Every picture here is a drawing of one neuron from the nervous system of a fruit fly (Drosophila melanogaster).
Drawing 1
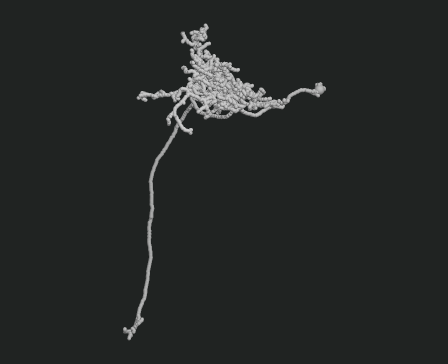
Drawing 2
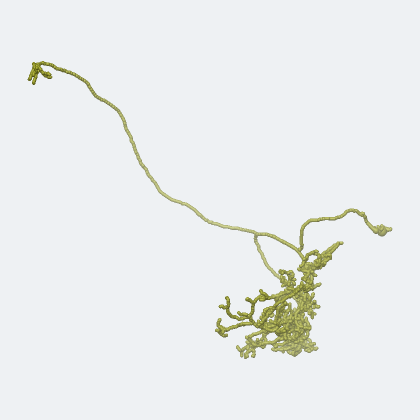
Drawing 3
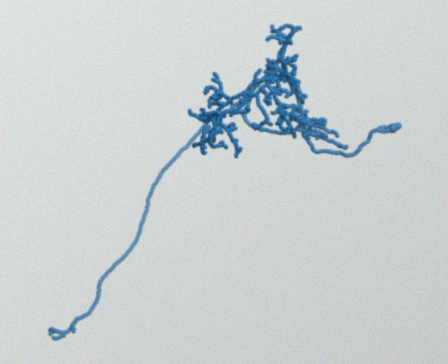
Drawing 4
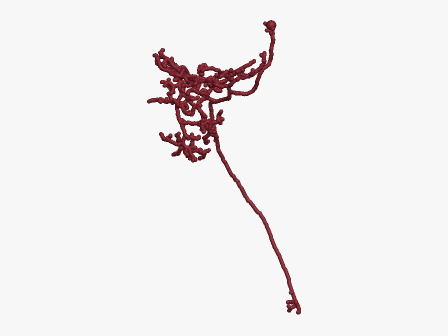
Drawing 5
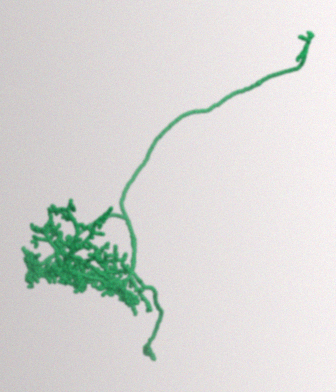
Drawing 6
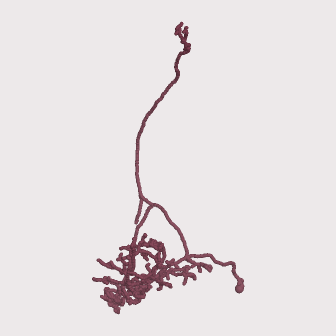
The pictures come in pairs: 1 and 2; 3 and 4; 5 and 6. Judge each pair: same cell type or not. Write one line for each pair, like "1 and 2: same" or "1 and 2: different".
1 and 2: same
3 and 4: different
5 and 6: same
